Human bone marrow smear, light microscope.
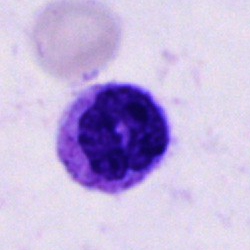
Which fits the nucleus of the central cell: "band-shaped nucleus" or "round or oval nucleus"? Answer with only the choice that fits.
Round or oval nucleus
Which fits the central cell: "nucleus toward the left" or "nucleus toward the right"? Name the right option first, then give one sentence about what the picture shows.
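Nucleus toward the right. The nucleus sits off-centre, shifted toward the upper right of the cell.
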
